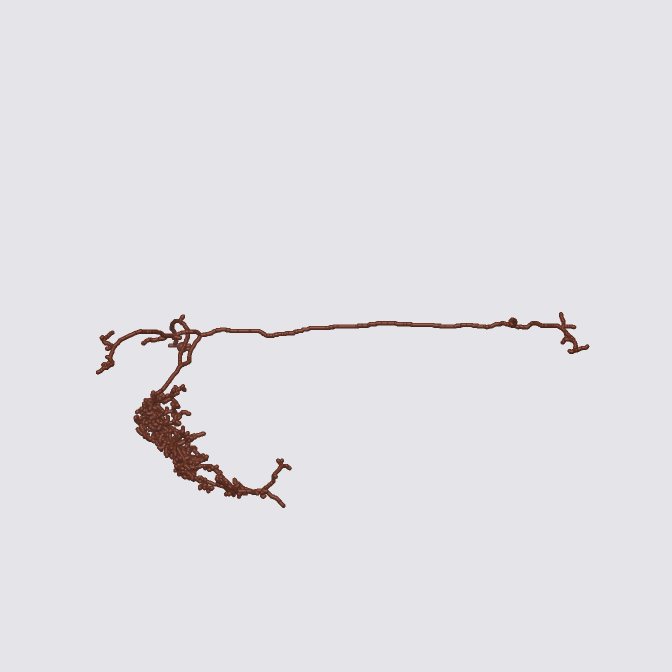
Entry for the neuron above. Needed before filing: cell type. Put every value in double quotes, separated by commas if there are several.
"CB1074"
